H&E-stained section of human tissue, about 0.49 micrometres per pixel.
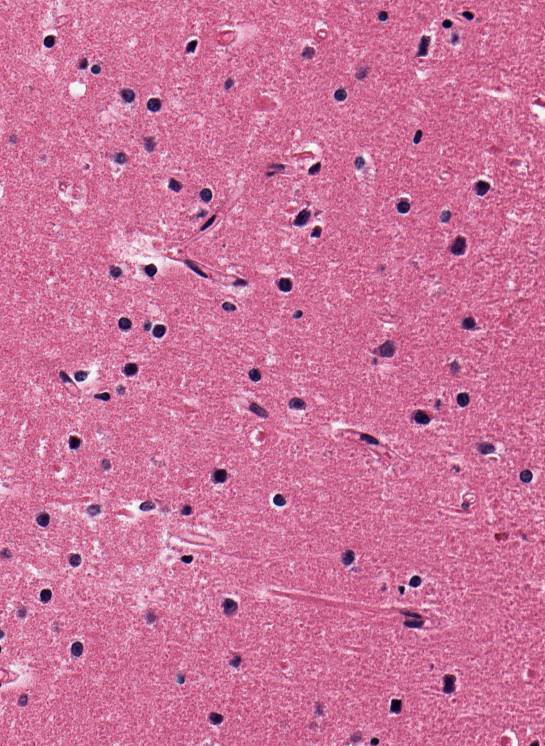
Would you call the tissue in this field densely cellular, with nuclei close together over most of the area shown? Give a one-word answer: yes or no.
No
